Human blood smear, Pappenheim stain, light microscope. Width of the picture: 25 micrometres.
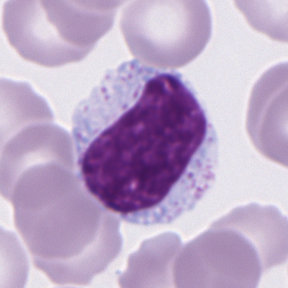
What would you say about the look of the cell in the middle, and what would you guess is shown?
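In order: the cell is about 14 micrometres across, and its nucleus fills about 60% of the cell's area. That nucleus is an elongated oval lying diagonally from upper right to lower left, with dense, dark purple chromatin of mottled, clumped texture. The cytoplasm is pale blue-grey, with fine reddish-purple granules scattered sparsely through it. It is a large granular lymphocyte.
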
